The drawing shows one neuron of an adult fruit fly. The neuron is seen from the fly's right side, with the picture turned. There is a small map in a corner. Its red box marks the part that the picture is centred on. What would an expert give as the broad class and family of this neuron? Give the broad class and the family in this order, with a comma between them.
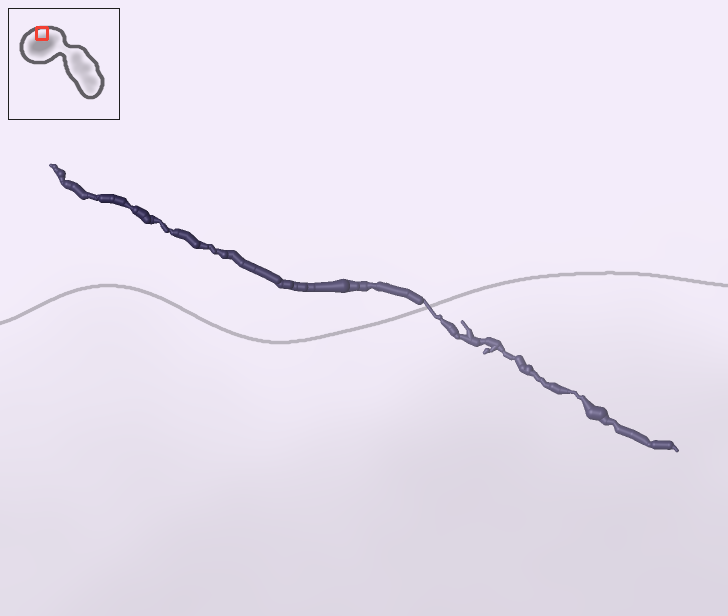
sensory neuron entering the brain, class mechanosensory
